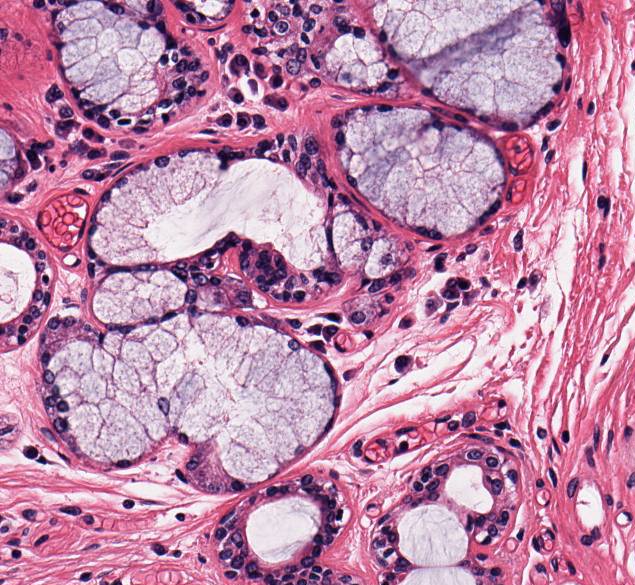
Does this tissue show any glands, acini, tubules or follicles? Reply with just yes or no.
Yes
